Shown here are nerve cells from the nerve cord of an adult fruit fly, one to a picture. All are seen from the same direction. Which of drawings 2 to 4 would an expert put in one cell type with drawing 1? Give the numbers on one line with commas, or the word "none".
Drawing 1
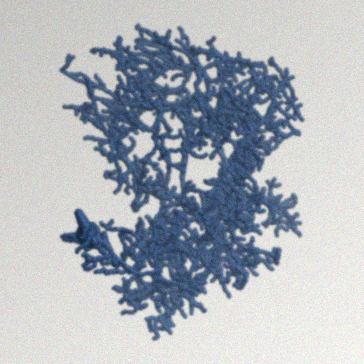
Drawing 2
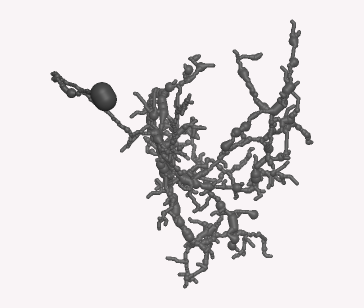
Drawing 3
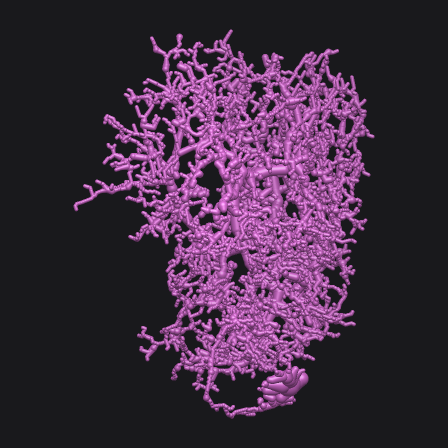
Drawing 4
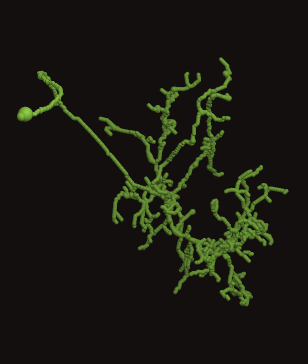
3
